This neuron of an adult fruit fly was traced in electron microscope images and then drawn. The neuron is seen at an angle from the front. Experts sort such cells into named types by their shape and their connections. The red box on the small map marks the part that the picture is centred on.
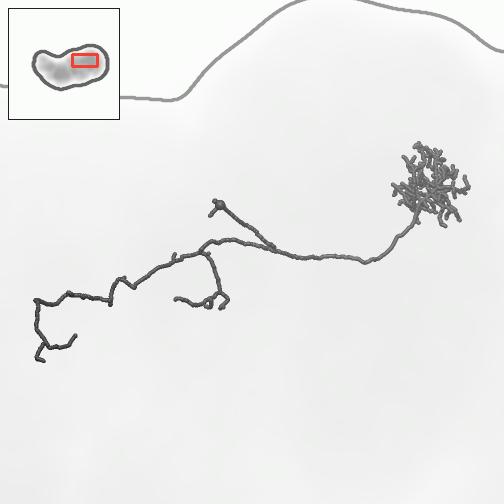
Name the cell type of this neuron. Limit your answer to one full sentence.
The cell type that fits this neuron is LoVP26.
